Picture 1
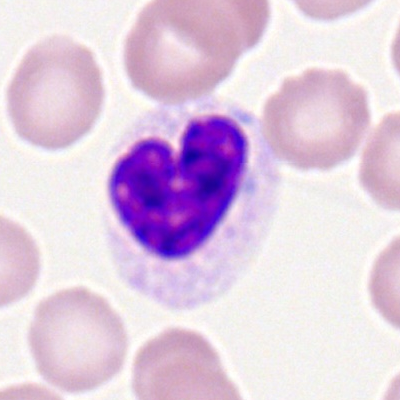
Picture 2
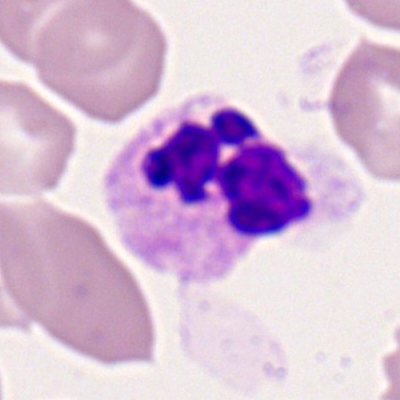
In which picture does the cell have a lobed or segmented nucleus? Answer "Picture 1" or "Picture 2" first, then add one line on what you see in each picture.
Picture 2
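Picture 1: The nucleus is a single mass with a notch in its upper edge, giving it a heart or kidney shape.
Picture 2: The nucleus is divided into several separate lobes.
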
